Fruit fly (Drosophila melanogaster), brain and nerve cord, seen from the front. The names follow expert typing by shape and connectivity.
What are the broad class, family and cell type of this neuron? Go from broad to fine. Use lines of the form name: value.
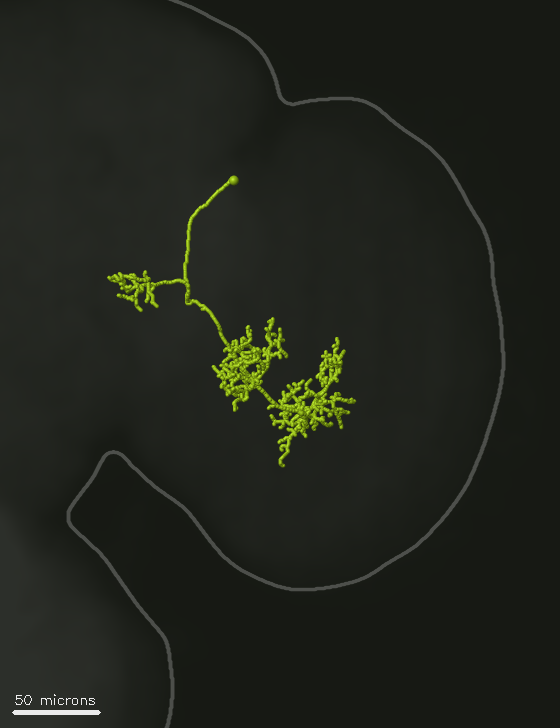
broad class: visual projection neuron
family: hemilineage VPNd1
cell type: LPLC2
